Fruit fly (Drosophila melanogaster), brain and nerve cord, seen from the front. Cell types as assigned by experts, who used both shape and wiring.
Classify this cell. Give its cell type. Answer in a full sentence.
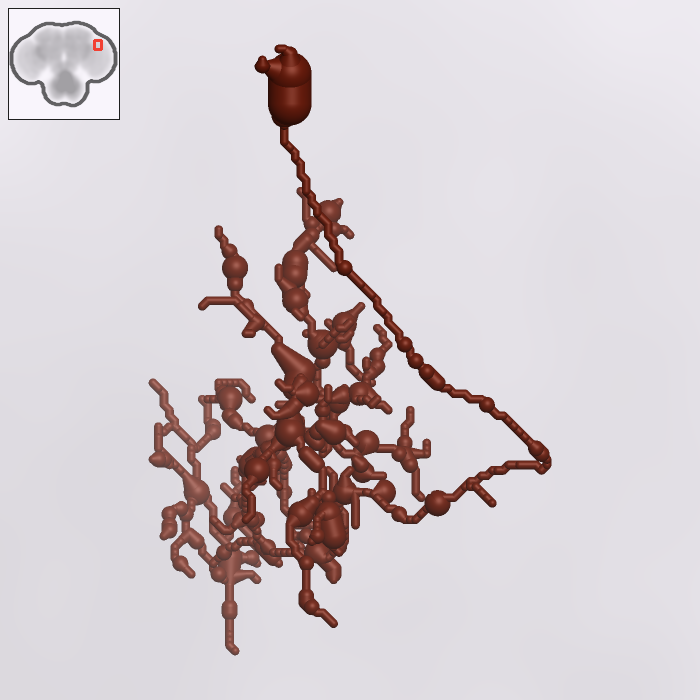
The cell type is Mi10.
